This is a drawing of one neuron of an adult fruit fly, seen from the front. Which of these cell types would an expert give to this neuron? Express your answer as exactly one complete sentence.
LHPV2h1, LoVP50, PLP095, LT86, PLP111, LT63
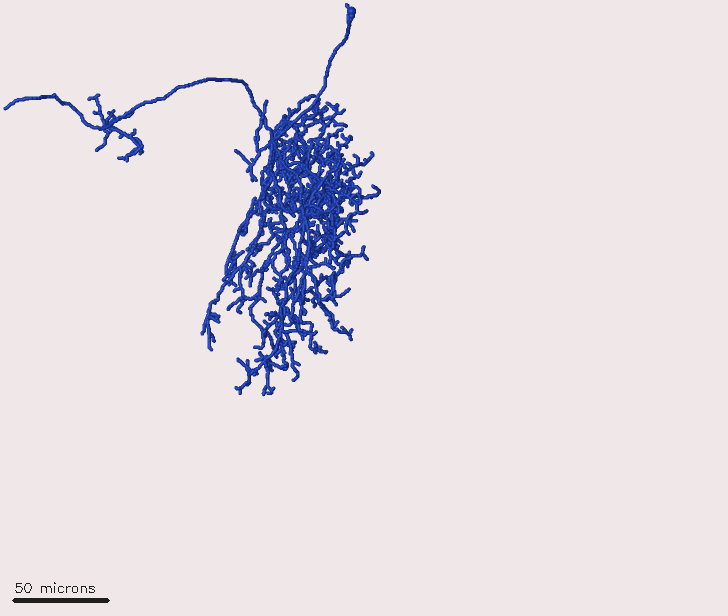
This neuron falls under the cell type LT63.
